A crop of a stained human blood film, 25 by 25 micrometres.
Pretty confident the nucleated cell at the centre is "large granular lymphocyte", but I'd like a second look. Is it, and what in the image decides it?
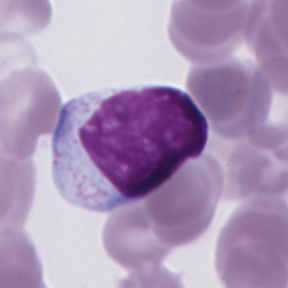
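Cytoplasm pale blue, mostly a broad crescent on the left, only a thin rim on the right. Fine pink-red granules scattered sparsely through it; no vacuoles. Nucleus a single unlobed mass, about 11 by 10 micrometres, with a broad, fairly straight left border. It lies toward the right of the cell and fills about 60% of its area. Chromatin dark purple, coarsely blotchy, with paler patches.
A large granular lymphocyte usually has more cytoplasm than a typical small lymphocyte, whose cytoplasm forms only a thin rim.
The broad crescent favours large granular lymphocyte over typical lymphocyte.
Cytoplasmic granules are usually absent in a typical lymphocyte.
The granules here count against typical lymphocyte.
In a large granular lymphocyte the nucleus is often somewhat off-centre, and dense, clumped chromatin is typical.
The right-sided nucleus and coarsely blotchy chromatin agree with large granular lymphocyte. Verdict: large granular lymphocyte.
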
